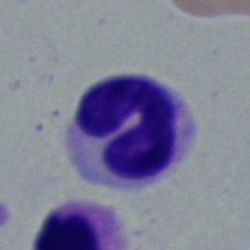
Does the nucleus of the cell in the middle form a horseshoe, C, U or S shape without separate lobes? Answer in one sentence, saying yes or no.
Yes, the nucleus of the cell is bent into a band with no separate lobes.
